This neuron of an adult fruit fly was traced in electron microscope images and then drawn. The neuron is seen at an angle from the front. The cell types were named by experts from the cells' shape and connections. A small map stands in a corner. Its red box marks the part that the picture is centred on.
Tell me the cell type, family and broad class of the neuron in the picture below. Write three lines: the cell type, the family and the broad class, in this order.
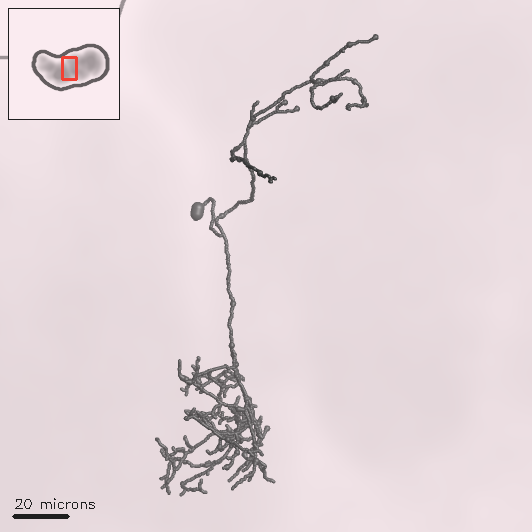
LC40
hemilineage VLPp&l1_lateral
visual projection neuron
